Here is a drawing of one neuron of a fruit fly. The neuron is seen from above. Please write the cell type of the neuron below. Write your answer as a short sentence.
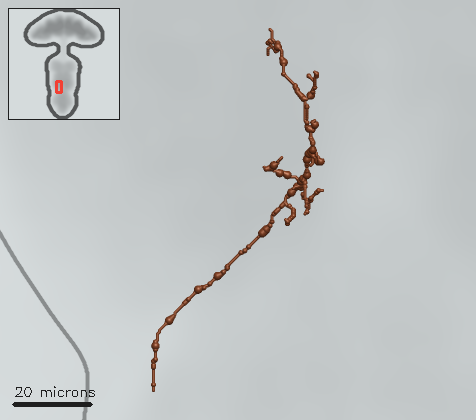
The cell type is SNta30.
